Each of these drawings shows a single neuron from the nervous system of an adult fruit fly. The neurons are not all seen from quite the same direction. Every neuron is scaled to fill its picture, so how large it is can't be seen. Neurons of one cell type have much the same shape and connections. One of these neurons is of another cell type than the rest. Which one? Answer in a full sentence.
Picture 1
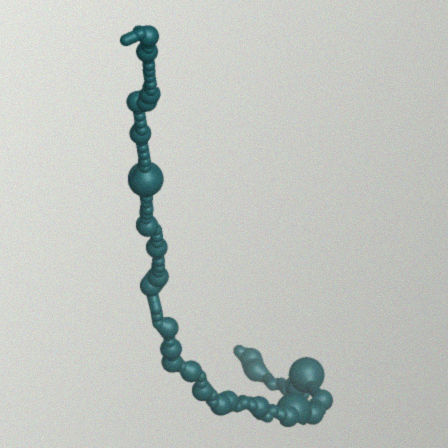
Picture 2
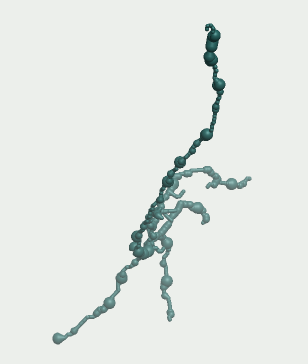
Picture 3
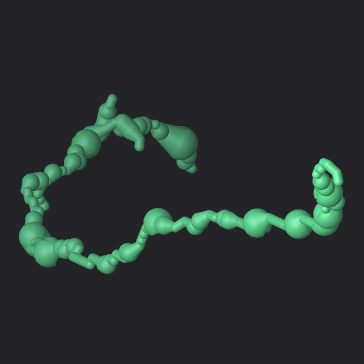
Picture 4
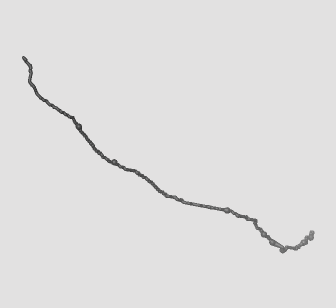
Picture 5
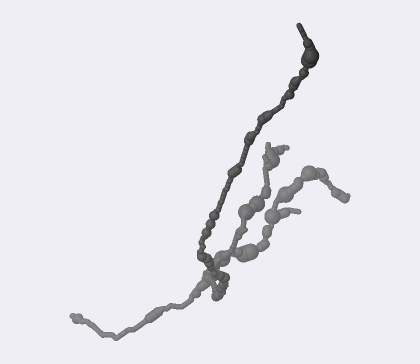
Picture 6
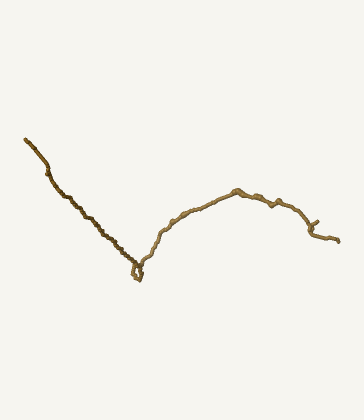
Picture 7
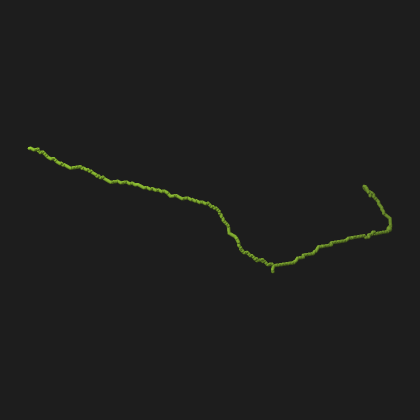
The neuron in picture 6 is of another cell type than the rest.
